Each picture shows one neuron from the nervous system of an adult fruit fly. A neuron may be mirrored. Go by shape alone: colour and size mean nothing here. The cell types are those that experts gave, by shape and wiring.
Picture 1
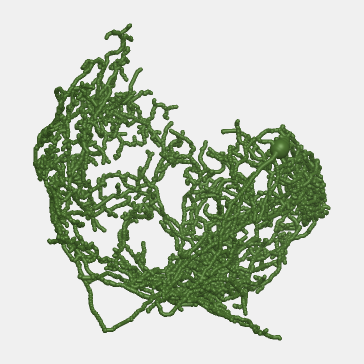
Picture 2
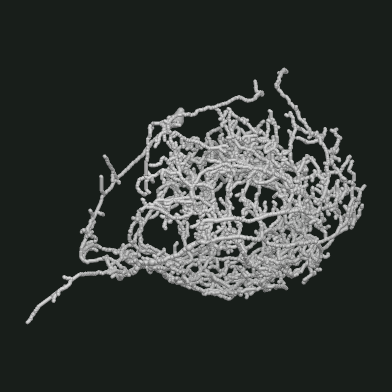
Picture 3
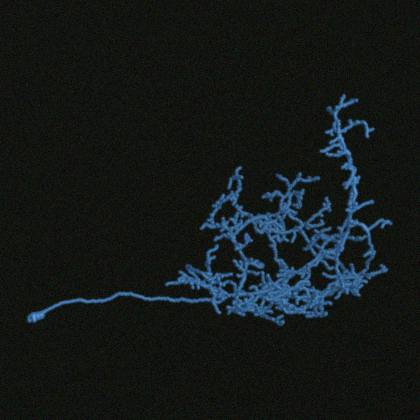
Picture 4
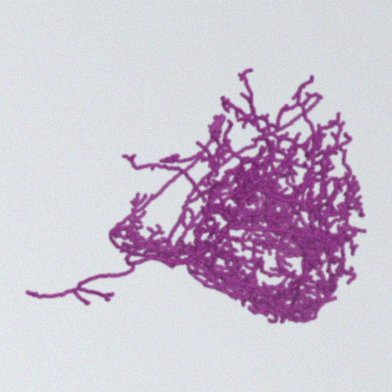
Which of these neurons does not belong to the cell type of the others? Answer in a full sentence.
Picture 3 is the odd one out.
